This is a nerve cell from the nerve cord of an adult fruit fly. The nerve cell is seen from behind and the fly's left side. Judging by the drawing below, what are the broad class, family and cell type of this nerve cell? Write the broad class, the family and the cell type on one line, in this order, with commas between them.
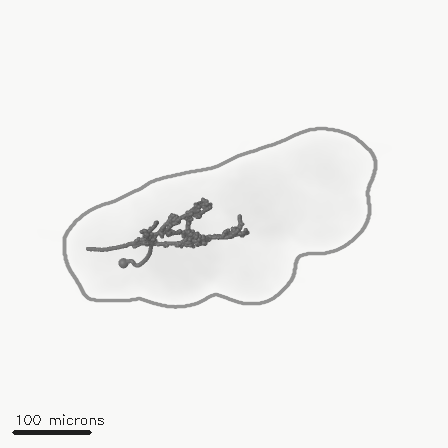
ascending neuron, hemilineage 08B, AN08B061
